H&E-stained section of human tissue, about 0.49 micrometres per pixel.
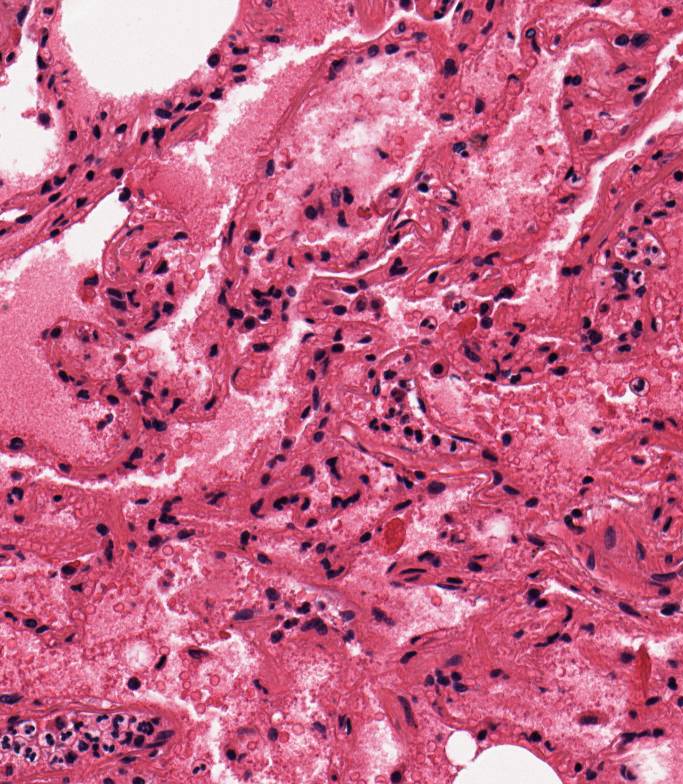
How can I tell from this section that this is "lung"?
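This section is lung.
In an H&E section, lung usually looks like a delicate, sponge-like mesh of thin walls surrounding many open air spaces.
First point, in agreement: thin, branching pink septa form a network across the whole field and enclose spaces between them, as that mesh of thin walls would. Second point, not in agreement: most of those spaces are not empty but filled with pale pink, finely granular material, so they do not appear as open air spaces. Third, the nuclei within the septa are mostly dark and elongated or spindle-shaped. Fourth, no glands or fat cells are seen anywhere in the field.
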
